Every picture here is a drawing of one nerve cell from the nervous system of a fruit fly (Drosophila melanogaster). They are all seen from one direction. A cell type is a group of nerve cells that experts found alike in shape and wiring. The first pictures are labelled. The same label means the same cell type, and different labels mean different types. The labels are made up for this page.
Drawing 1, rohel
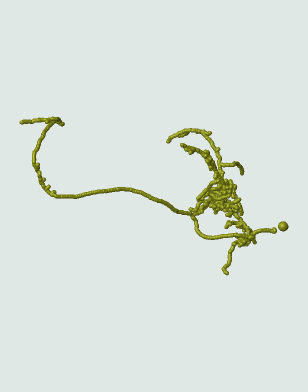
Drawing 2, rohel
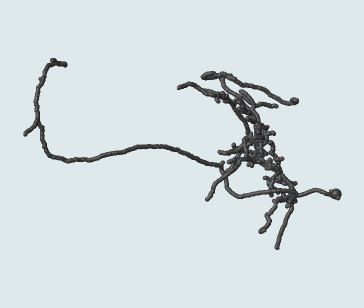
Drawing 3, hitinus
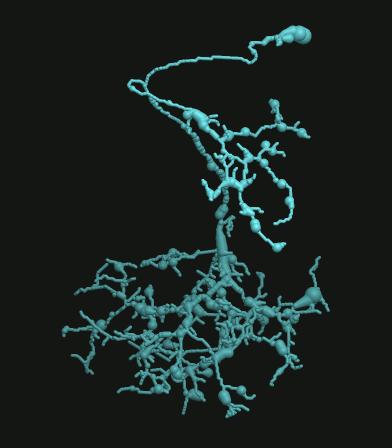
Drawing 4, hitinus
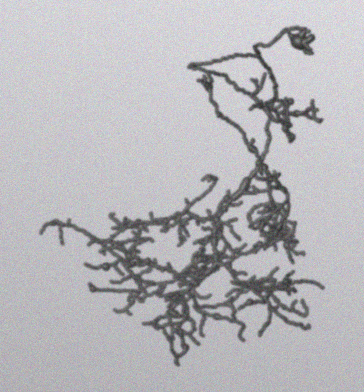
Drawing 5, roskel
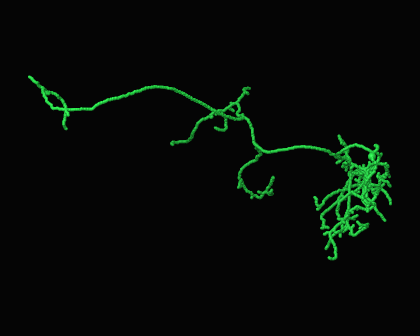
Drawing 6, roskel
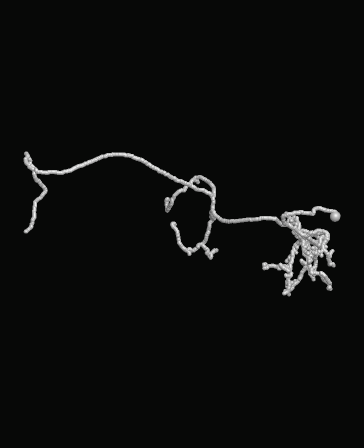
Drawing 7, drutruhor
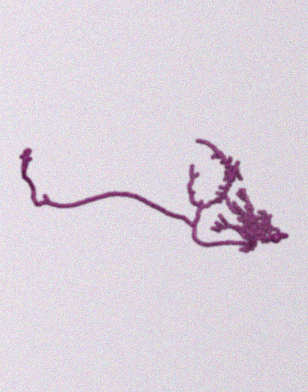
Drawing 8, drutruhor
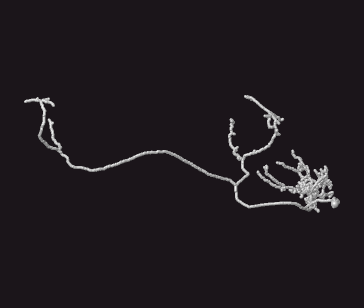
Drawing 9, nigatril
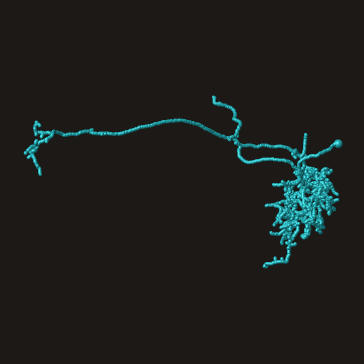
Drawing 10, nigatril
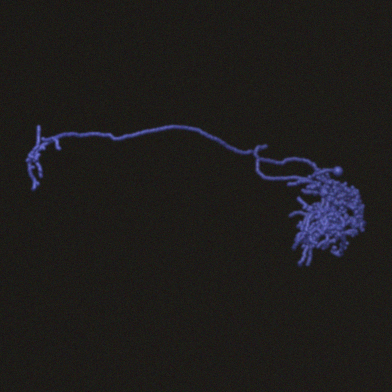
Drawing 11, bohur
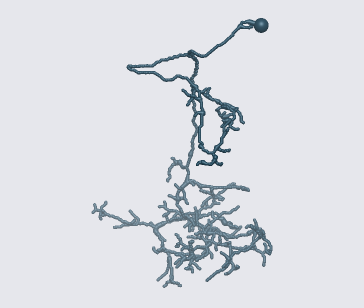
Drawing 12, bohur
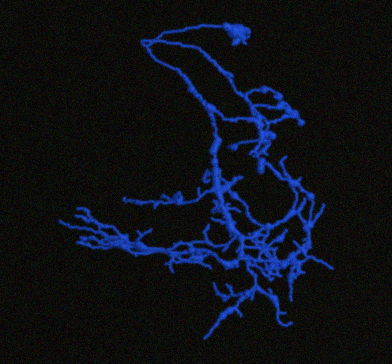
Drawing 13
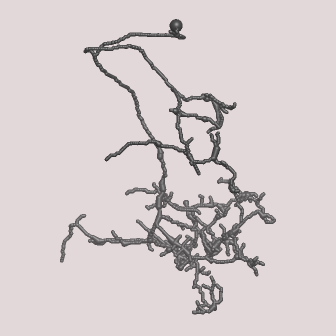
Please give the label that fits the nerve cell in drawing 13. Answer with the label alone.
bohur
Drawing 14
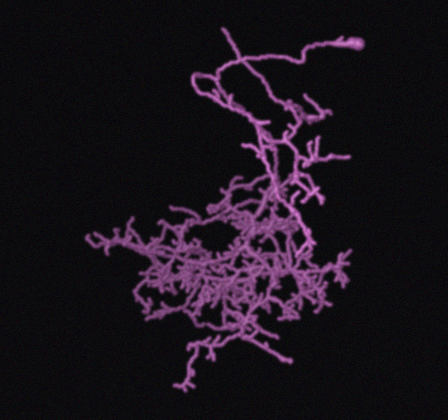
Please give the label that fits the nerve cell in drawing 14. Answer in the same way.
hitinus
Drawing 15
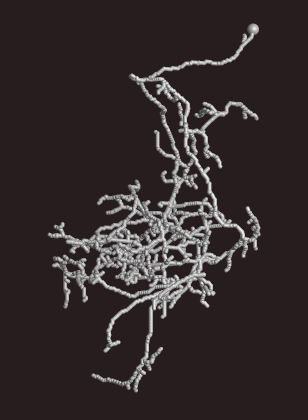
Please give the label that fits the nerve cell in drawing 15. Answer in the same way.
hitinus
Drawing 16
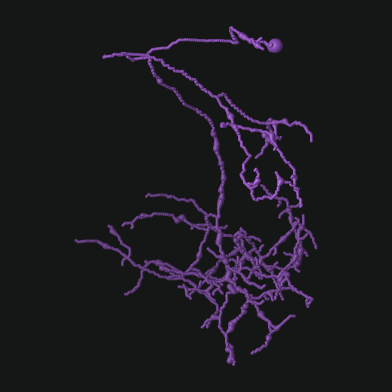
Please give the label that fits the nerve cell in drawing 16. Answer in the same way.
bohur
